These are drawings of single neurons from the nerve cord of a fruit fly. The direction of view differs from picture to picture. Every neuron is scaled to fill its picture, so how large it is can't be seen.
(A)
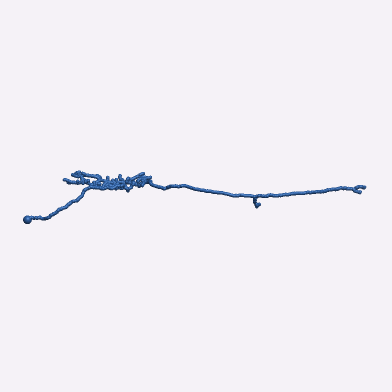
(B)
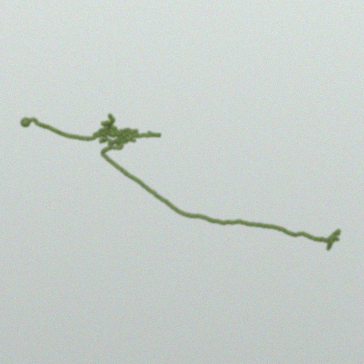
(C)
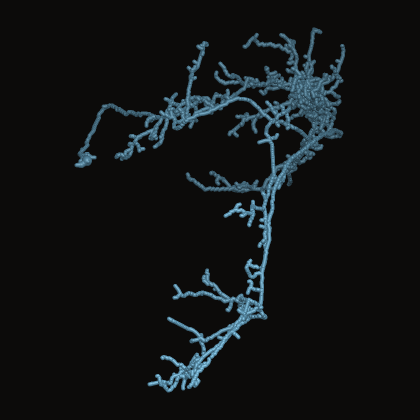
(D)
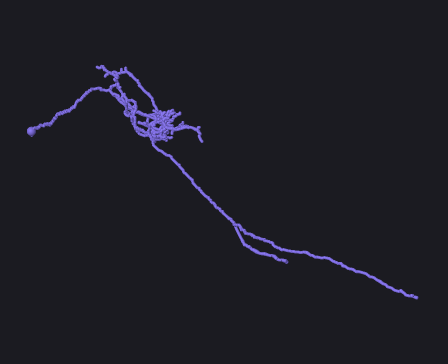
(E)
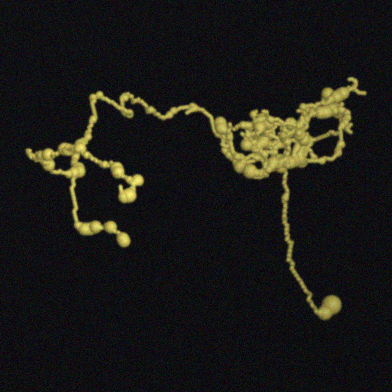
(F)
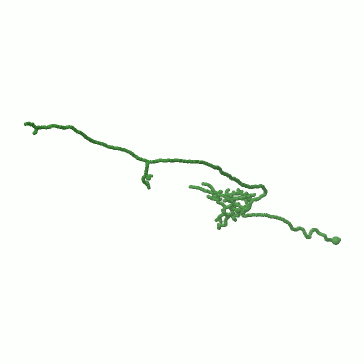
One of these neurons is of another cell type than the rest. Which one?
C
